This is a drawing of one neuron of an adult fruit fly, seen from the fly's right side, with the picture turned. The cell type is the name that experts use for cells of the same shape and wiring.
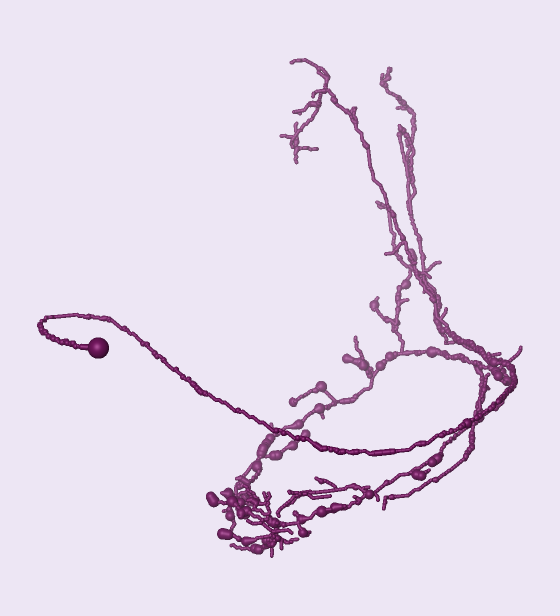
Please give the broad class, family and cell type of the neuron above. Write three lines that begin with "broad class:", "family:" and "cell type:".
broad class: central-brain intrinsic neuron
family: hemilineage SLPav2
cell type: SLP082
